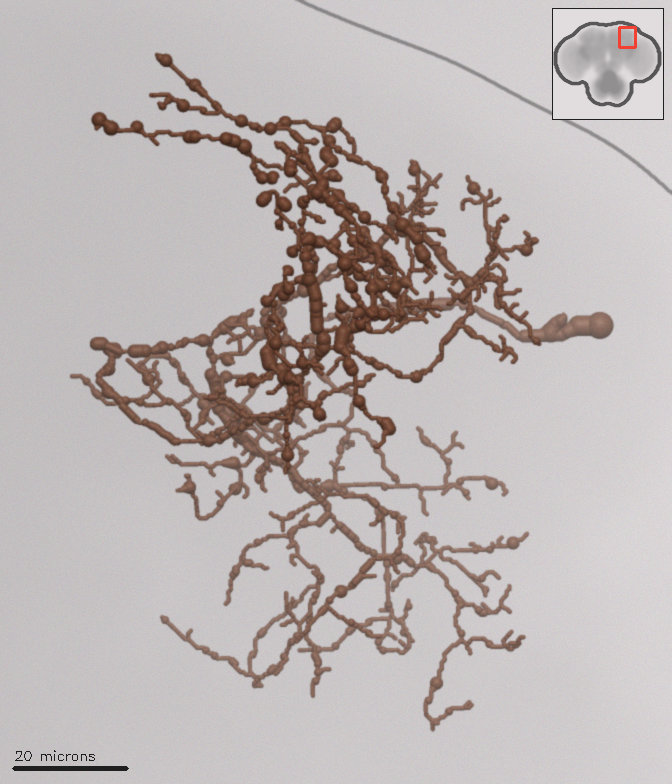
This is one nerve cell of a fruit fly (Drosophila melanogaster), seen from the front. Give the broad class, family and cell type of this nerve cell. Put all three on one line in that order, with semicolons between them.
central-brain intrinsic neuron; LHPV; LHPV6p1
